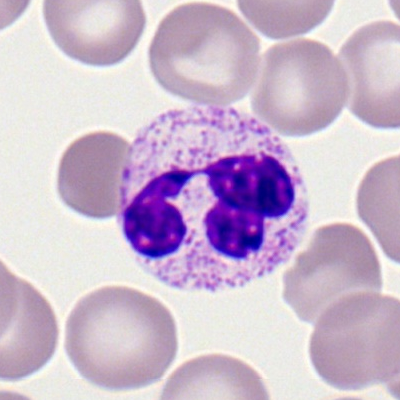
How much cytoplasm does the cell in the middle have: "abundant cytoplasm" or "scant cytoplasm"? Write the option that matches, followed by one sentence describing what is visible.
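Abundant cytoplasm. The cytoplasm is plentiful and pale pink.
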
